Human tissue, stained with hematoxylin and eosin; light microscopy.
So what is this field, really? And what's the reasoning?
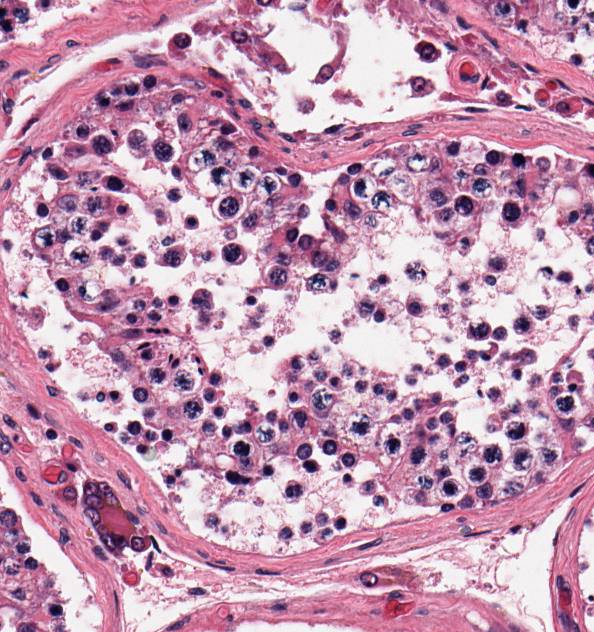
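I'd call this a seminiferous tubule. One large rounded tubule fills most of the field; neighbours show only at the corners. I notice many large round cells with coarse, clumped, thread-like dark chromatin, and smaller round cells with dense, uniform dark nuclei sit among them.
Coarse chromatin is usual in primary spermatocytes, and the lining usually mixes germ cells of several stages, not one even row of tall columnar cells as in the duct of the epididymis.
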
